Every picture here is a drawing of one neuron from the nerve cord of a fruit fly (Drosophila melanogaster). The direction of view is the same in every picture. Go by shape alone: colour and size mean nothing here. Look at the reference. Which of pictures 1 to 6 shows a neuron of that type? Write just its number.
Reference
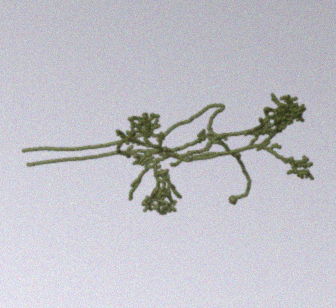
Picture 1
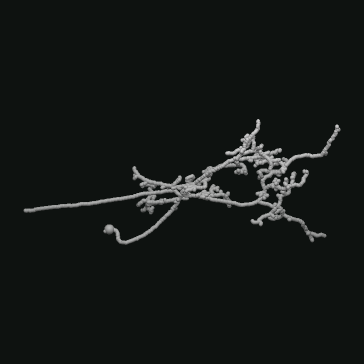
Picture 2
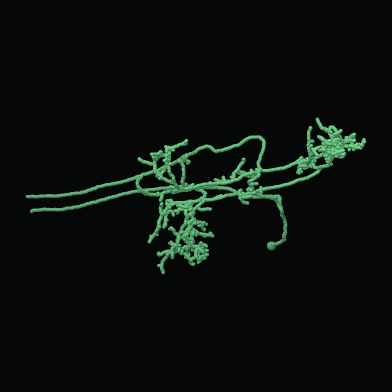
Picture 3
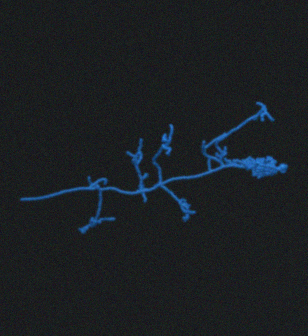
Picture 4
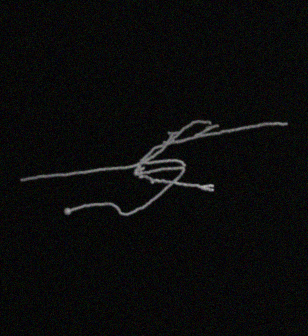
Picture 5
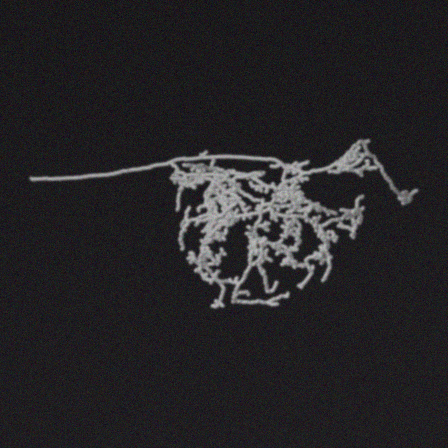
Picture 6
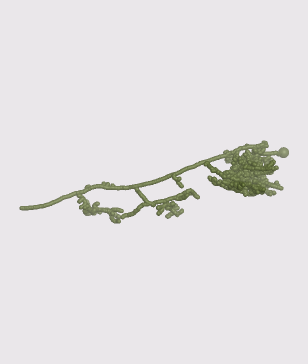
2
